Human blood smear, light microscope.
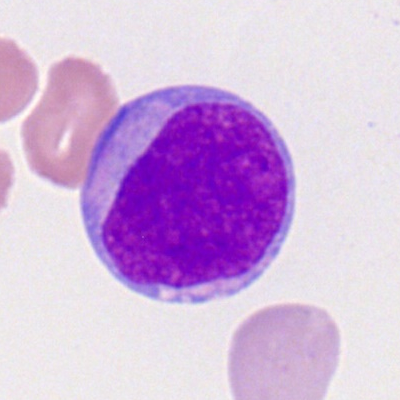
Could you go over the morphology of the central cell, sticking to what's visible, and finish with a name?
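Its outline is round and smooth. The cytoplasm is blue, and no granules are visible in it. The cell is a myeloblast.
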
